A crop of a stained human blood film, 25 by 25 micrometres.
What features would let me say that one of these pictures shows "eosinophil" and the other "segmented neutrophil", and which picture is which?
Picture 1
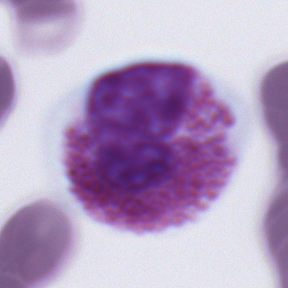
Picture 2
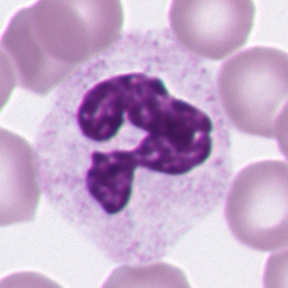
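Eosinophil: picture 1. Segmented neutrophil: picture 2. On granules, the eosinophil's cytoplasm is packed with coarse reddish-orange granules, round and fairly even in size, while the segmented neutrophil has fine, small pinkish-violet granules scattered evenly through abundant, pale pinkish-lilac cytoplasm.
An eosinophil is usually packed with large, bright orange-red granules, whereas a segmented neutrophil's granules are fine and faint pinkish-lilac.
On the nucleus, the eosinophil's is divided into two lobes, one above the other.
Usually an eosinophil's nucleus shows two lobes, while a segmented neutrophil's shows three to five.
On chromatin, both cells show it dark purple and coarsely clumped.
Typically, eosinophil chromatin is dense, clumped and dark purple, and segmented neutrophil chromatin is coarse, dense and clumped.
On outline and surroundings, the eosinophil is roughly round, and the segmented neutrophil has red cells without nuclei lying close around it on all sides.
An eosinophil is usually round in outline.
On what is absent, neither cell shows vacuoles, and no nucleoli are visible in the segmented neutrophil.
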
